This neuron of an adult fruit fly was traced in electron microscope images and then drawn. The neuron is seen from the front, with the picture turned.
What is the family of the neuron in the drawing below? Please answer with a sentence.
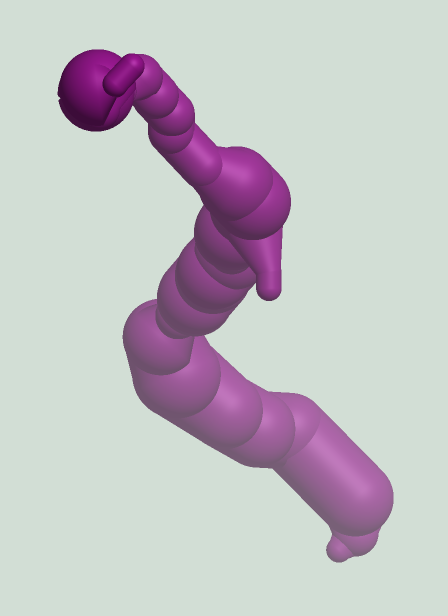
The family is class visual.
